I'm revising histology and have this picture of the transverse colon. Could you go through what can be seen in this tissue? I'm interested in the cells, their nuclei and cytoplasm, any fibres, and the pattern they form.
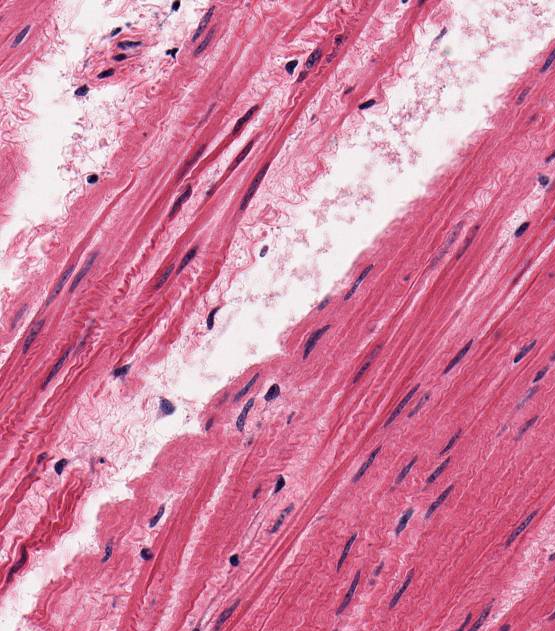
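The muscle fibres show no visible cross-striations. Their nuclei are elongated and cigar-shaped and lie parallel to the fibres. The muscle cytoplasm is stained a deep pink by eosin. Fat cells are absent throughout the field.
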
